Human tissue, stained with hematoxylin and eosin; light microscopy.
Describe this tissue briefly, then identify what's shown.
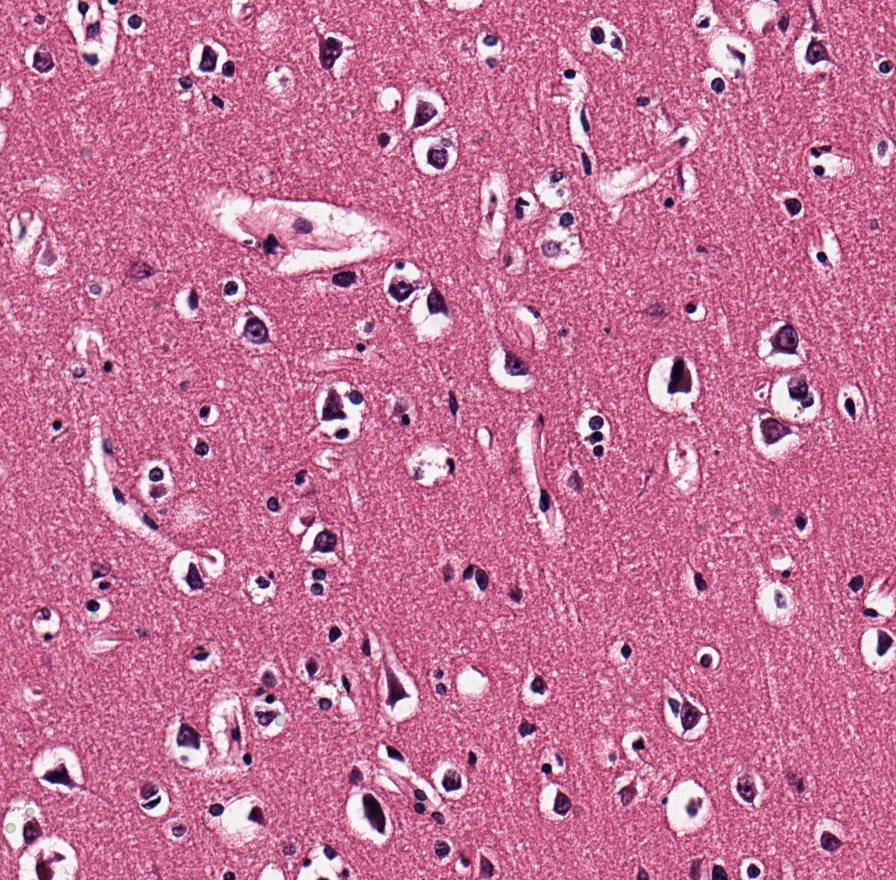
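Background first: finely granular pink matrix, cells scattered singly, no glands, tubules or other organised units. Next, scattered larger cells: dark, angular, triangular bodies staining deep purple throughout. Many small, round, dark nuclei with little visible cytoplasm lie dispersed. No fat cells. Cerebral cortex.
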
